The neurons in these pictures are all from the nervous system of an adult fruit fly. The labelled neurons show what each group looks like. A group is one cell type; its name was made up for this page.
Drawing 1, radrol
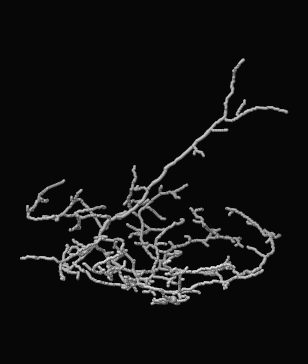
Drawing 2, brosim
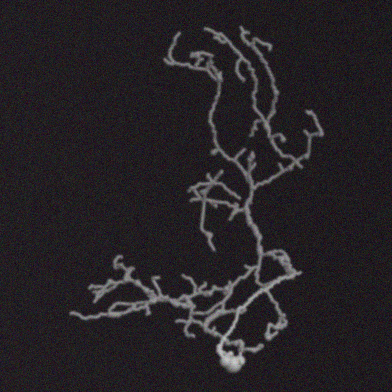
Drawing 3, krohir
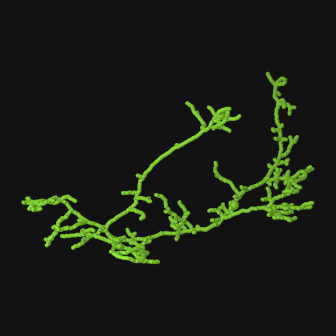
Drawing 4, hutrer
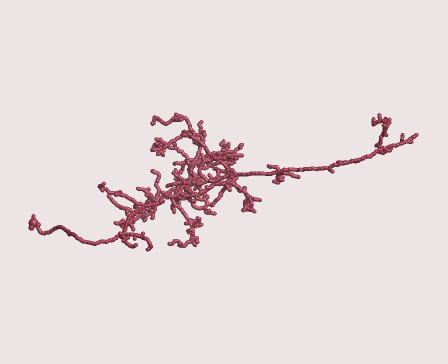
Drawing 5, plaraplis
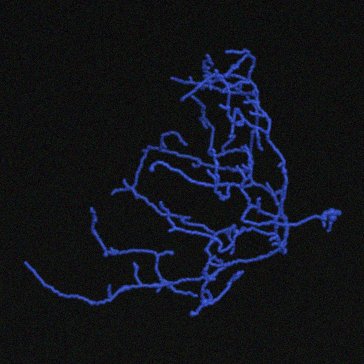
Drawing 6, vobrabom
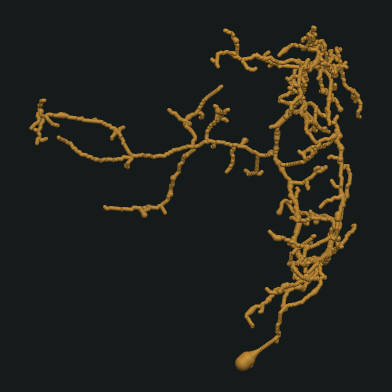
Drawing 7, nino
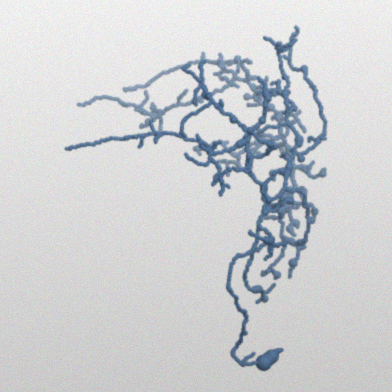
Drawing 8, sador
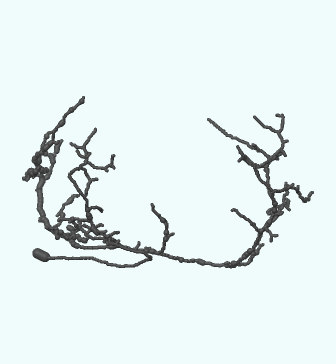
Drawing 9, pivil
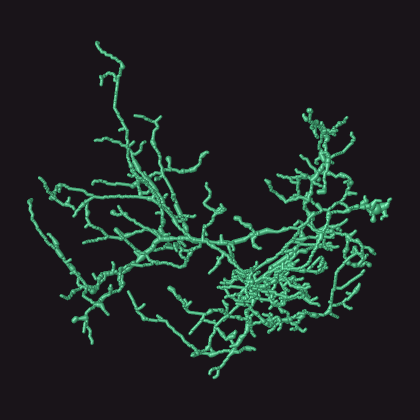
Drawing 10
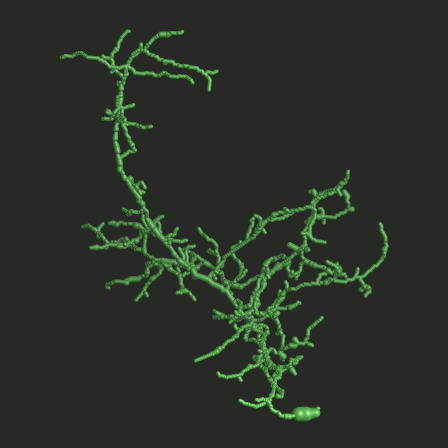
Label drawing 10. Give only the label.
hutrer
